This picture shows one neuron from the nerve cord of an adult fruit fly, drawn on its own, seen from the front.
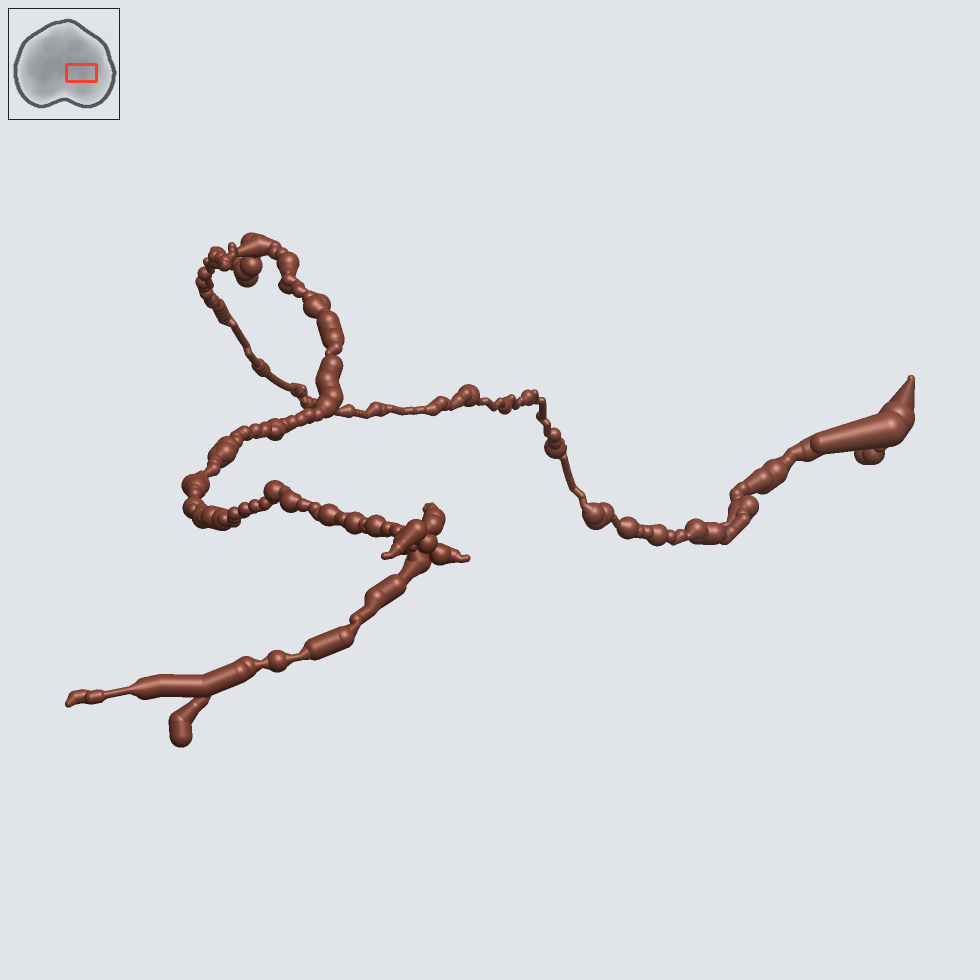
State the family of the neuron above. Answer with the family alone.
class mechanosensory proprioceptive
